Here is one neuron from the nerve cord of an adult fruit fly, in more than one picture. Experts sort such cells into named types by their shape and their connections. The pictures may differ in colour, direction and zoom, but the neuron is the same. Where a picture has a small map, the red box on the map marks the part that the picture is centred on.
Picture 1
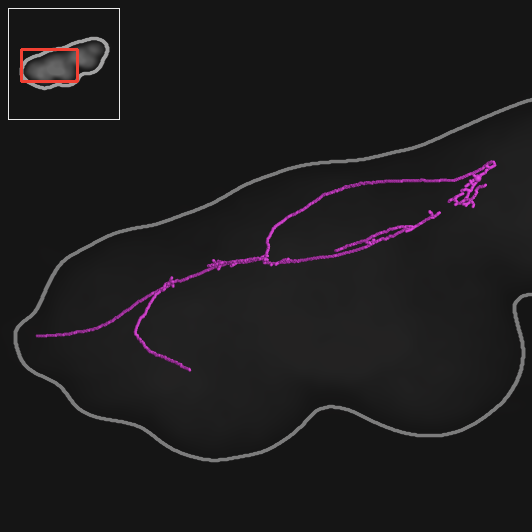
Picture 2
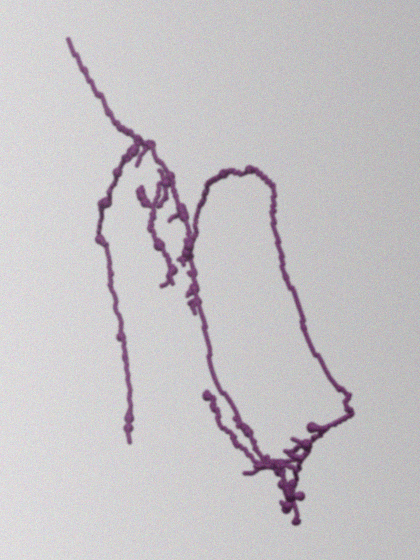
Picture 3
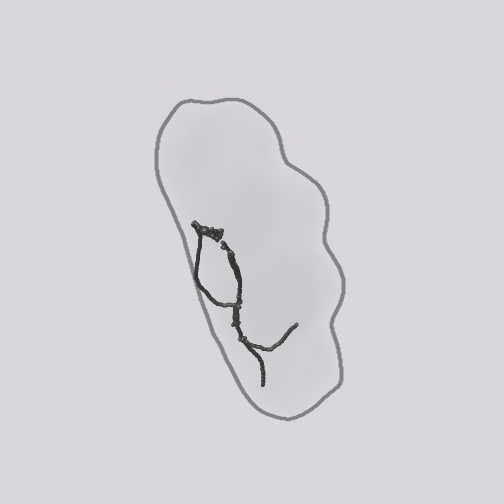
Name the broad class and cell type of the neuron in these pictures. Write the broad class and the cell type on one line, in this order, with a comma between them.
ascending neuron, ANXXX338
